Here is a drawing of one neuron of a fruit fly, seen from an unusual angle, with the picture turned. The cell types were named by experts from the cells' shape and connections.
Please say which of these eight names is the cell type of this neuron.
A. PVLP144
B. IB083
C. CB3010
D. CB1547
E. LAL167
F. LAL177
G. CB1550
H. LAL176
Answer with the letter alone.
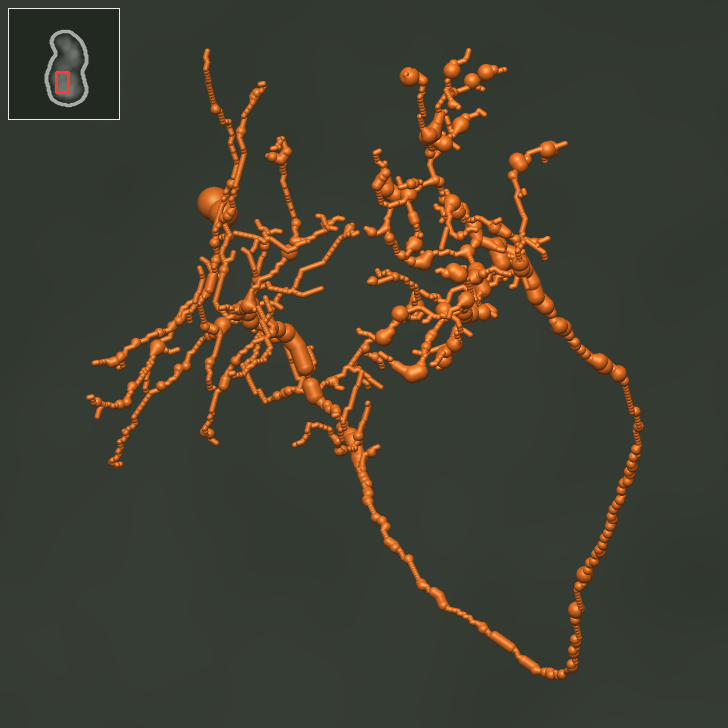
D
